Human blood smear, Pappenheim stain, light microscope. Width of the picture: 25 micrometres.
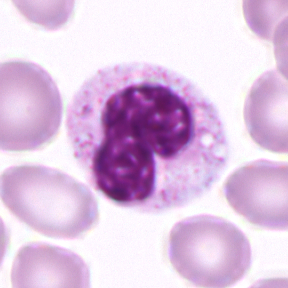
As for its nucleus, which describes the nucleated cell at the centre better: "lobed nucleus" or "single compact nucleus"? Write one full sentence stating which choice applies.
There are two or more lobes forming the nucleus of the cell.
